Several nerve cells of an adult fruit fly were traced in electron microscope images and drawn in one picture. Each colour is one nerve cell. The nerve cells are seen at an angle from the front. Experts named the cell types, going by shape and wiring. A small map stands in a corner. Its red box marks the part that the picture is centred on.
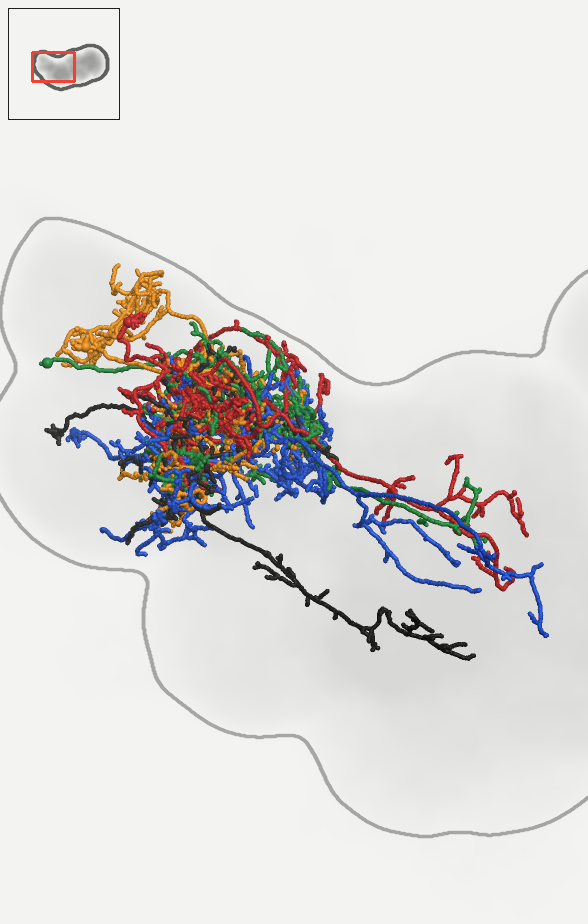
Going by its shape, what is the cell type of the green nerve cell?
INXXX270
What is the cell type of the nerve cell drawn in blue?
IN06B020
